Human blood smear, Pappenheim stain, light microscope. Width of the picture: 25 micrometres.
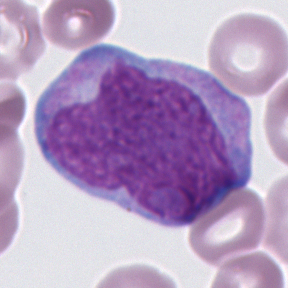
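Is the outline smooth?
No, it is irregular and somewhat angular, and the cell is about 20 by 14 micrometres.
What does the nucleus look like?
Irregular, notched in its upper margin, filling about 70% of the cell's area; the chromatin is finely stippled and net-like, not coarsely clumped.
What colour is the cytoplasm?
Pale blue, deepening to a darker blue at the cell edge.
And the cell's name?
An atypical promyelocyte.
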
